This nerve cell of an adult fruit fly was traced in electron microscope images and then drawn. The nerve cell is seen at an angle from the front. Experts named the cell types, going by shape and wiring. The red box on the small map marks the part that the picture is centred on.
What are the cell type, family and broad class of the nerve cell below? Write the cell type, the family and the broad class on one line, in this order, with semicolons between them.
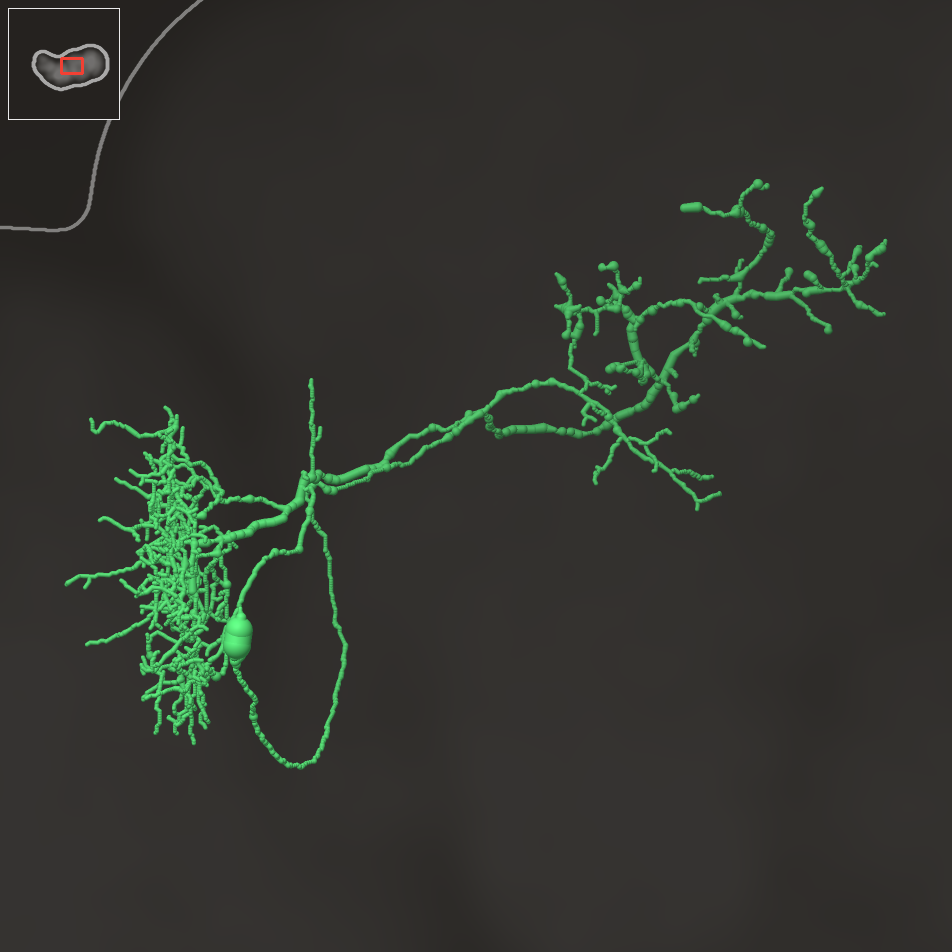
LoVP30; LoVP; visual projection neuron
